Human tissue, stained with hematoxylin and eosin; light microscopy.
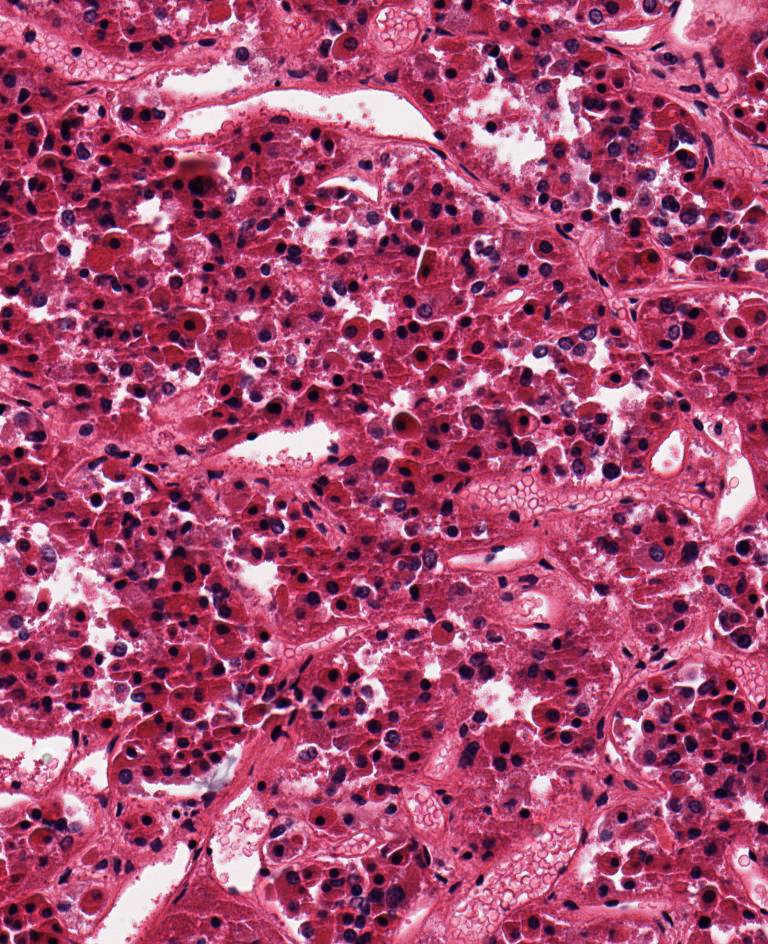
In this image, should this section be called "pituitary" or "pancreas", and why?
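Pituitary, not pancreas.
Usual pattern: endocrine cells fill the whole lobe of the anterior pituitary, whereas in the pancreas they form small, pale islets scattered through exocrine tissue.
Decisive here: closely packed nests and cords separated by thin septa span the whole field, as in the pituitary pattern. Most cells: strongly eosinophilic, deep red cytoplasm; fewer cells with paler purplish cytoplasm scattered among them, chiefly upper right and centre. Septa delicate, flattened elongated nuclei along their edges.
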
